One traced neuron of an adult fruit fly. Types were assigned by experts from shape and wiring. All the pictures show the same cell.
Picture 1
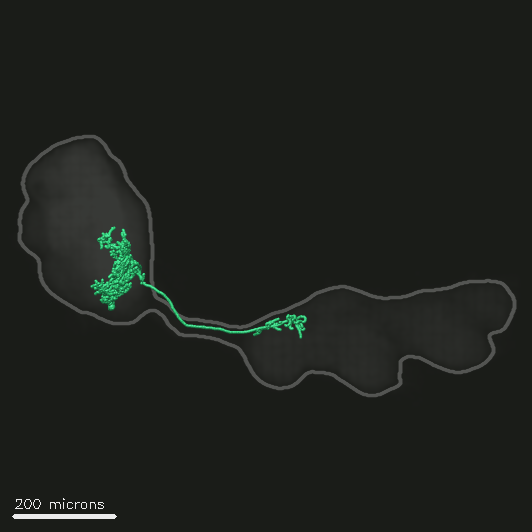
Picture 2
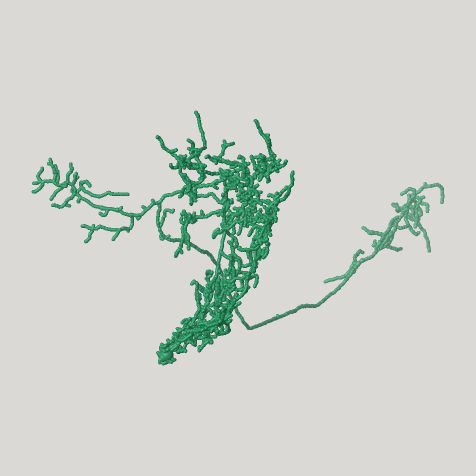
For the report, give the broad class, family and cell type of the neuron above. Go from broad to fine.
descending neuron; hemilineage LB6; DNge033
